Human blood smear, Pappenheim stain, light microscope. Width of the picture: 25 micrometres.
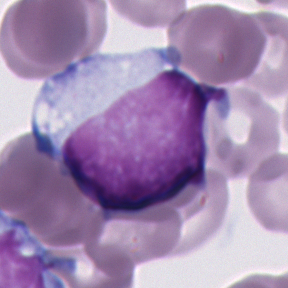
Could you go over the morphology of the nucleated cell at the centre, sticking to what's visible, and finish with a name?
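Nucleus single and unlobed, with somewhat flattened, angular sides. Cytoplasm pale blue-grey, deeper blue along the outer edge of the cell. Several small clear spots in the left part of the cytoplasm. Cell: myeloblast.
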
